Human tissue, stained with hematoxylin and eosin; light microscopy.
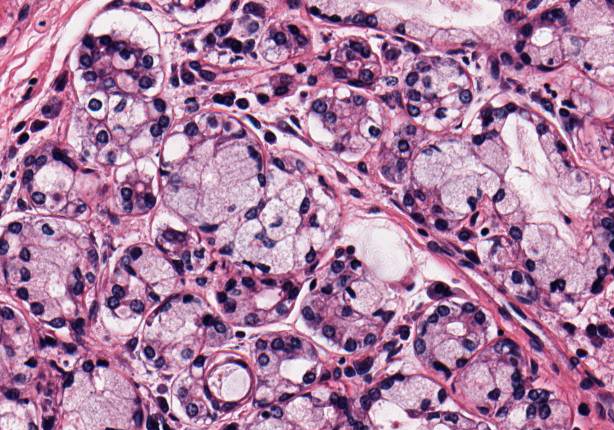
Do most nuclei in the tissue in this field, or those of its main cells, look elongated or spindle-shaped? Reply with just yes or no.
No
